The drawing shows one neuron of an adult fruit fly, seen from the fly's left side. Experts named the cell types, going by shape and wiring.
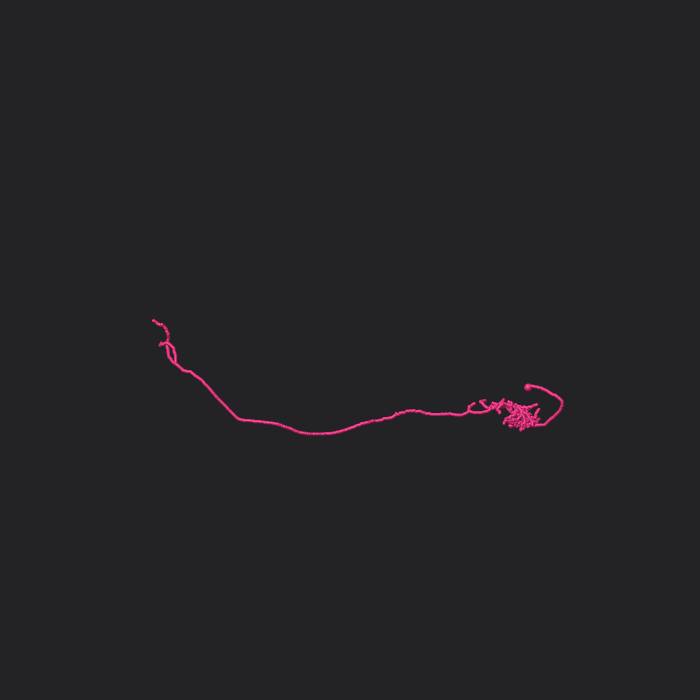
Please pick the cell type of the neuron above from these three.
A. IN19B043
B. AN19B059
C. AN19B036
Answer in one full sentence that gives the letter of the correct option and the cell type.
The cell type to which the neuron belongs is option B, AN19B059.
